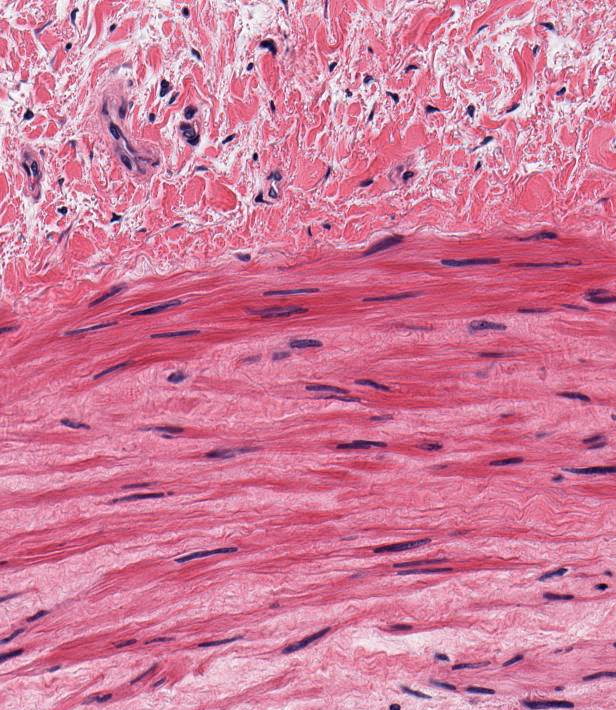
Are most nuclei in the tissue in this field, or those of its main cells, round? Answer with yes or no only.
No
